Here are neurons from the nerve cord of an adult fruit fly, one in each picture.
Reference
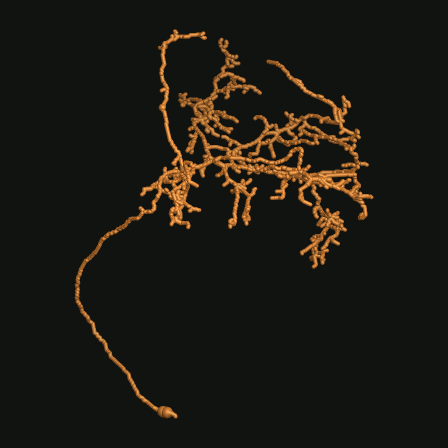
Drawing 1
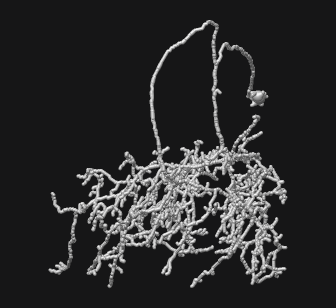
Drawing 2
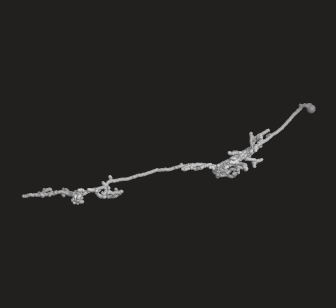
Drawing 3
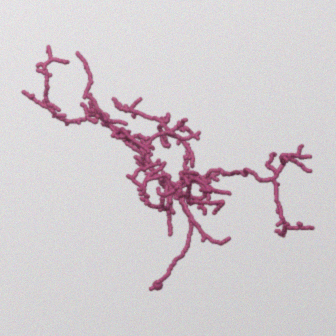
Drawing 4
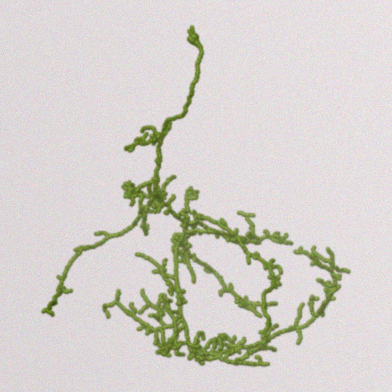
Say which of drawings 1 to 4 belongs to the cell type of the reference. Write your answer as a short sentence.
The neuron in drawing 4 is of the same cell type.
